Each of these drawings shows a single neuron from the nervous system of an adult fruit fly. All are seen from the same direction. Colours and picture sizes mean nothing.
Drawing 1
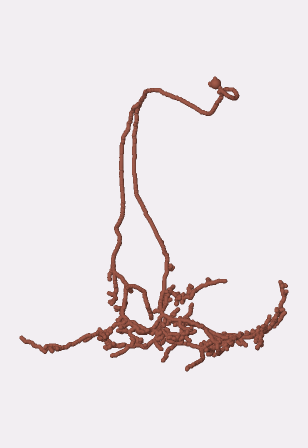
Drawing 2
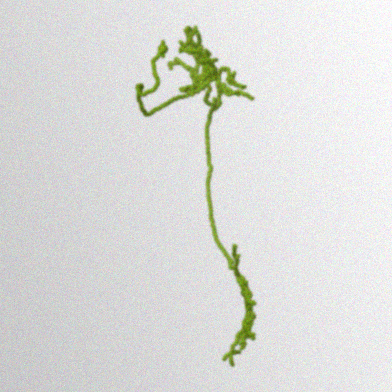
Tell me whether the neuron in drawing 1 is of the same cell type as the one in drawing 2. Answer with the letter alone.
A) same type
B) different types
B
